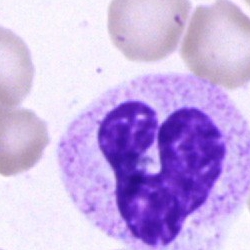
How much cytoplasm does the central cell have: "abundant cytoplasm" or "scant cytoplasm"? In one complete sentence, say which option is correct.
Around the nucleus lies a broad area of cytoplasm.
